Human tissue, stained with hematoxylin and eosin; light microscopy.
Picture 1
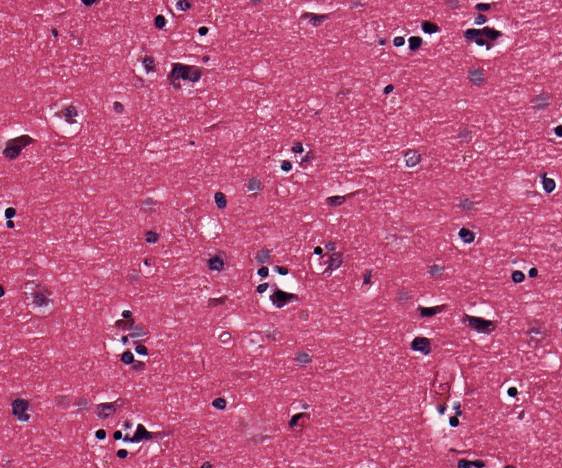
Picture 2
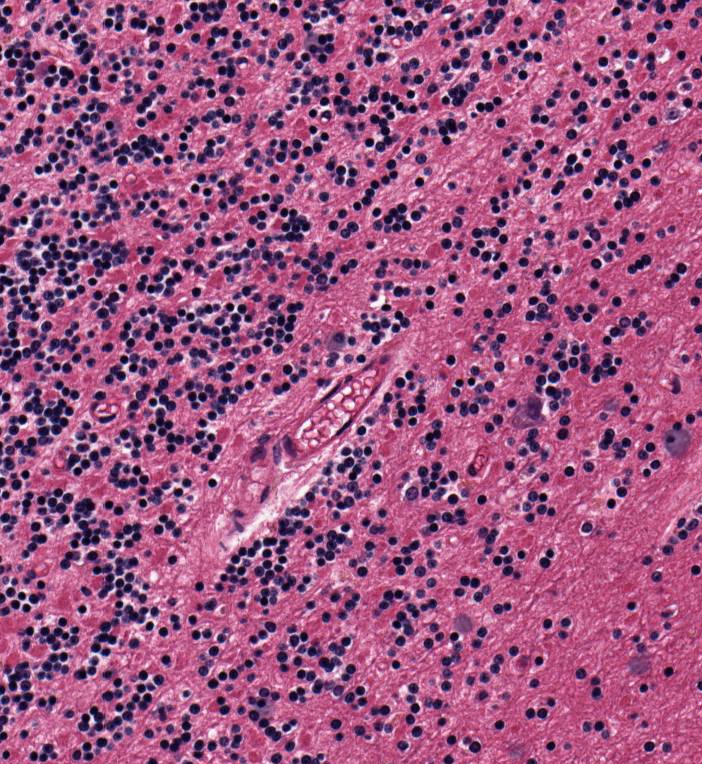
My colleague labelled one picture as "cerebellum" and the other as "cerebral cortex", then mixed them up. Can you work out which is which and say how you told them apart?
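Answer: picture 1 shows cerebral cortex and picture 2 shows cerebellum. Both have a finely fibrillary pink background, but cell density differs: in picture 1 cells lie singly and fairly evenly through a continuous neuropil, forming no layers or bands, while in picture 2 small round nuclei are densely packed, most crowded at upper left and thinning toward lower right. These small nuclei in picture 2 are uniformly dark, with barely visible cytoplasm. The larger cells also differ: in picture 1 they have angular, irregular outlines, and some, as at the centre and lower left, are closely ringed by two to four small dark nuclei; in picture 2 the few larger cells carry bigger, paler purple nuclei and lie on the right side.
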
